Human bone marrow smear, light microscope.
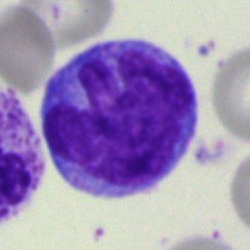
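Monocyte, the central cell in a stained human bone marrow smear. Outline: round and smooth. Nucleus: irregularly folded, with finger-like lobes along its upper edge, filling most of the cell. Cytoplasm: no distinct granules seen.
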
